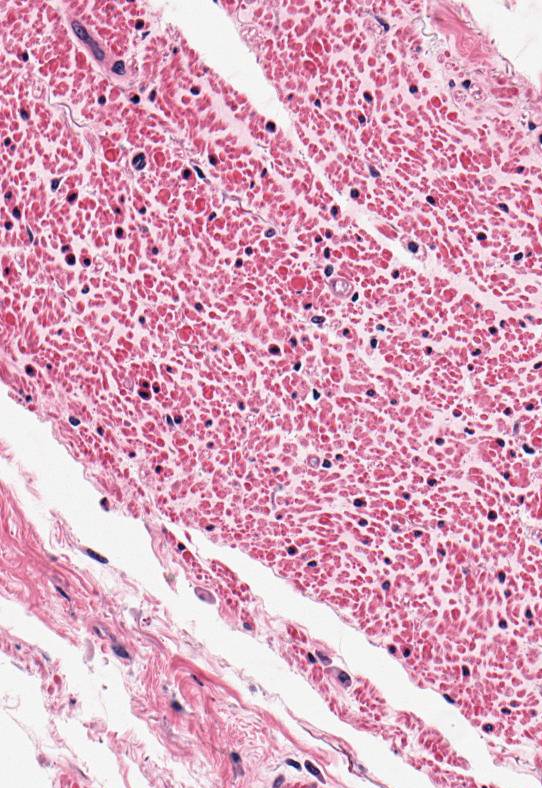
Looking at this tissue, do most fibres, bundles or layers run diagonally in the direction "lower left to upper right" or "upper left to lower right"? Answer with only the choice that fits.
Upper left to lower right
